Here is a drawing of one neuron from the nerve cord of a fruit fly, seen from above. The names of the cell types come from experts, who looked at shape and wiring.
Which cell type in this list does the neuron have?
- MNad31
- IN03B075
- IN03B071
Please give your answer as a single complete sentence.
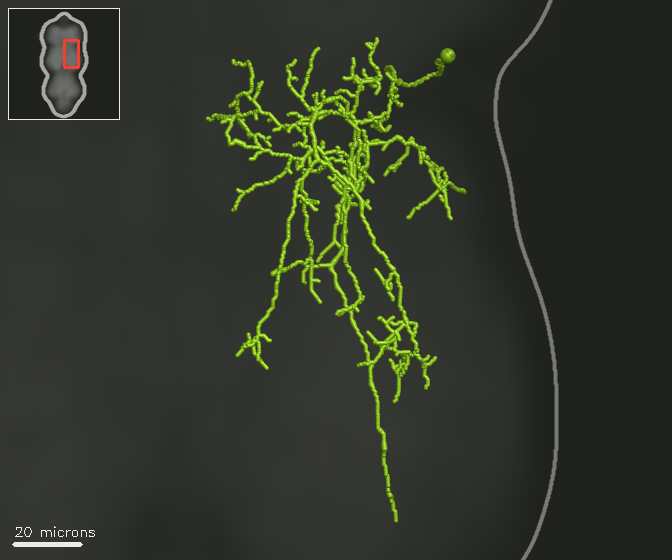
Regarding its cell type, the neuron is IN03B075.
